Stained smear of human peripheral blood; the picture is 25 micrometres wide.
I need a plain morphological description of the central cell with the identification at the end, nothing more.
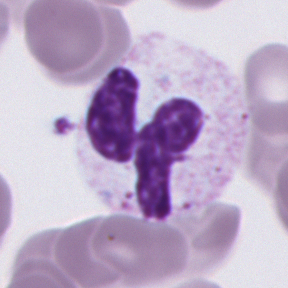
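The nucleus consists of three lobes joined near the centre of the cell, with dense, dark purple, clumped chromatin. The cytoplasm is abundant and pale pink, with fine pink-lilac granules scattered throughout. The cell is a segmented neutrophil.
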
